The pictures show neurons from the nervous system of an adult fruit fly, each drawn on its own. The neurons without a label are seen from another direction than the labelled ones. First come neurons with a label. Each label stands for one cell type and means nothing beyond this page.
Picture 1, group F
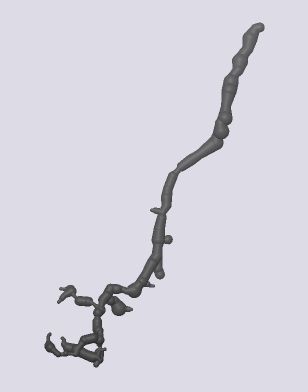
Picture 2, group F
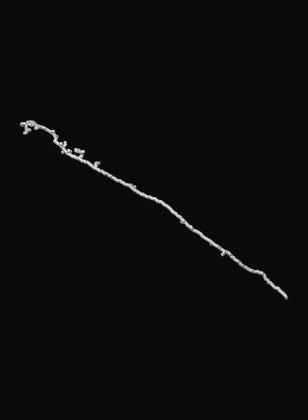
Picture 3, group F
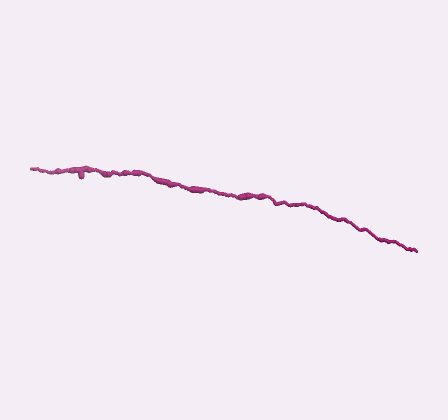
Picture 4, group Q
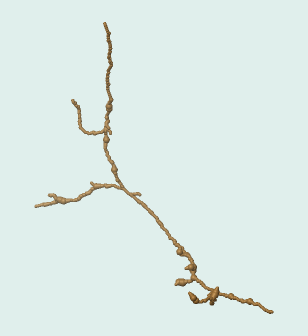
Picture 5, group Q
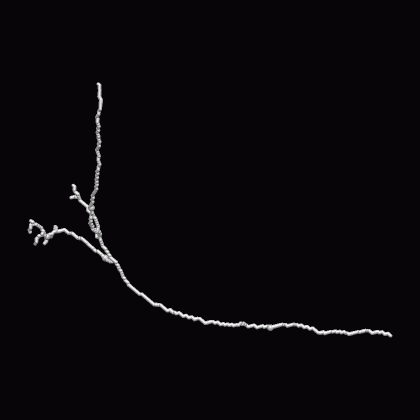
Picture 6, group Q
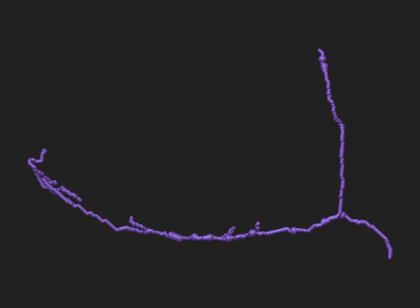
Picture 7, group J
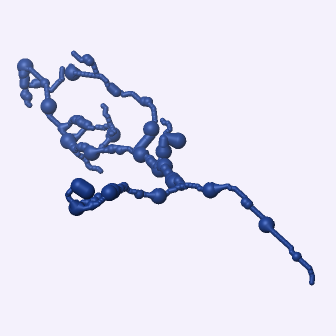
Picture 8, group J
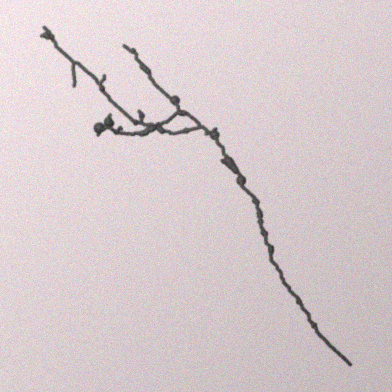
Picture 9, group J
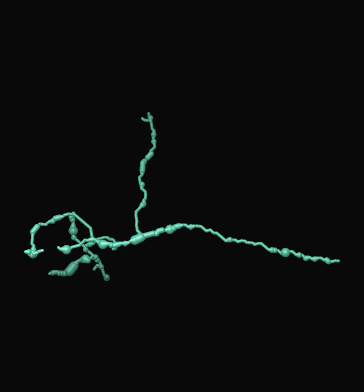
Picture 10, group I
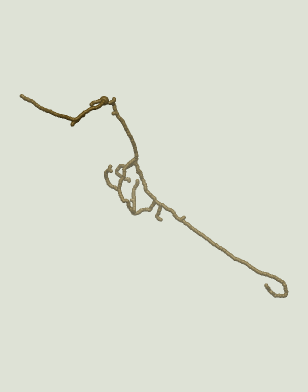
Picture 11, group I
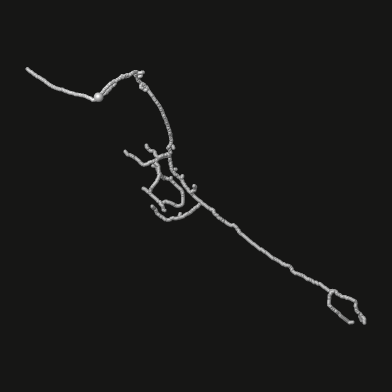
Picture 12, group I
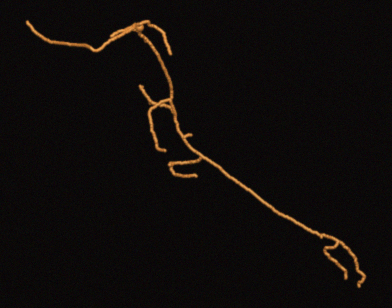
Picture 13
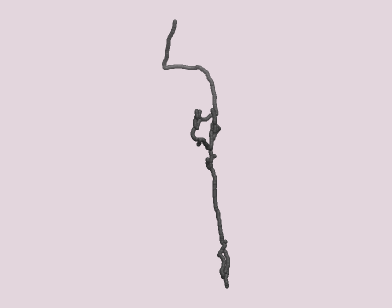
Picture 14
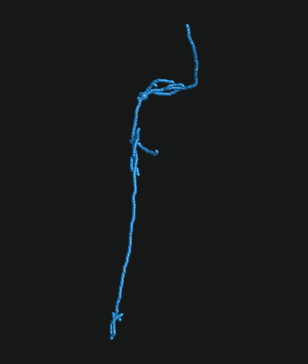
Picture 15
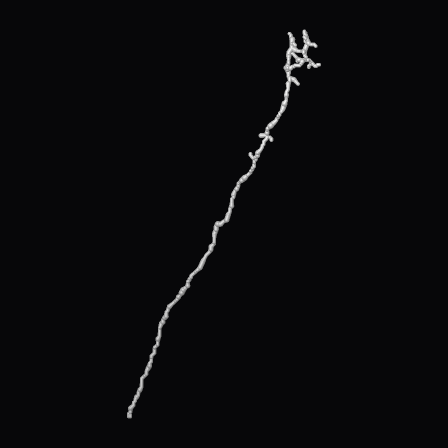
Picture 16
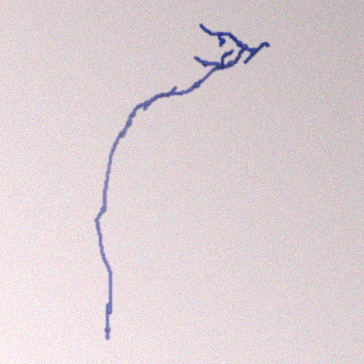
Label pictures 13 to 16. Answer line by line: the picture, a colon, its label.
13: group I
14: group I
15: group F
16: group Q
